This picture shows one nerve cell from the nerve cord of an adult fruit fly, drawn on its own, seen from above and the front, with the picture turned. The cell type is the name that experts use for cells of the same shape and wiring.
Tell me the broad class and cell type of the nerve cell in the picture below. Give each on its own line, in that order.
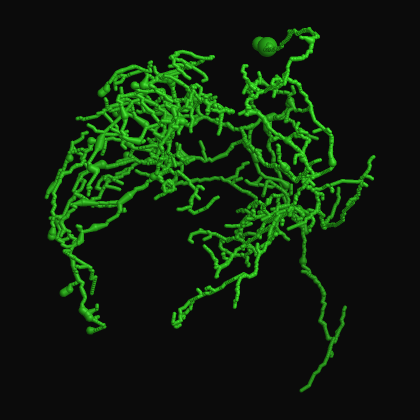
nerve-cord intrinsic neuron
INXXX396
